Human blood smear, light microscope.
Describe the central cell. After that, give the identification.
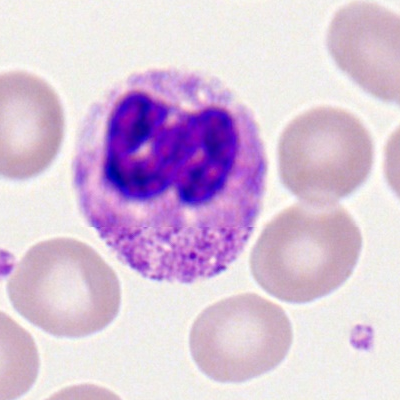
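Point by point, the outline is round and smooth. The nucleus consists of two lobes lying side by side in the upper half of the cell. Its chromatin is dark purple and densely clumped. The cell is a segmented neutrophil.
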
